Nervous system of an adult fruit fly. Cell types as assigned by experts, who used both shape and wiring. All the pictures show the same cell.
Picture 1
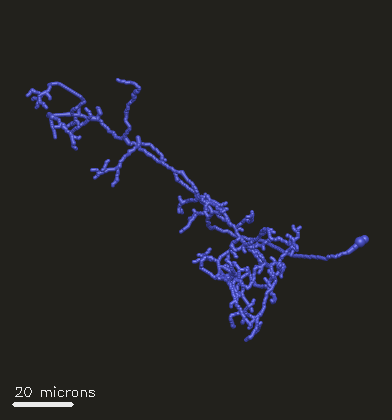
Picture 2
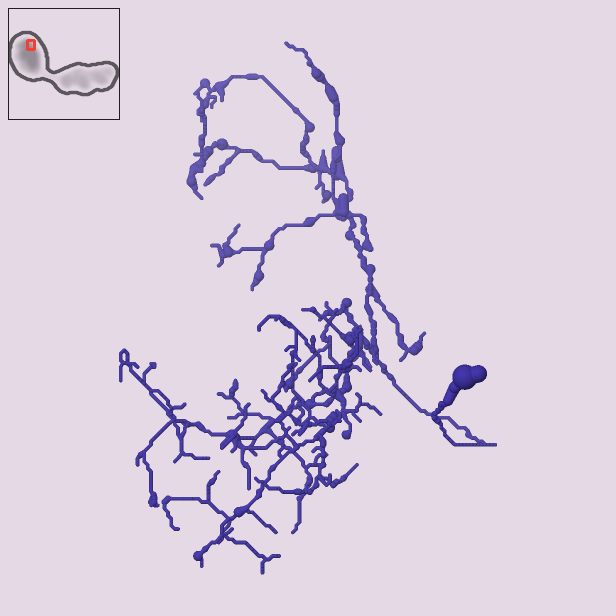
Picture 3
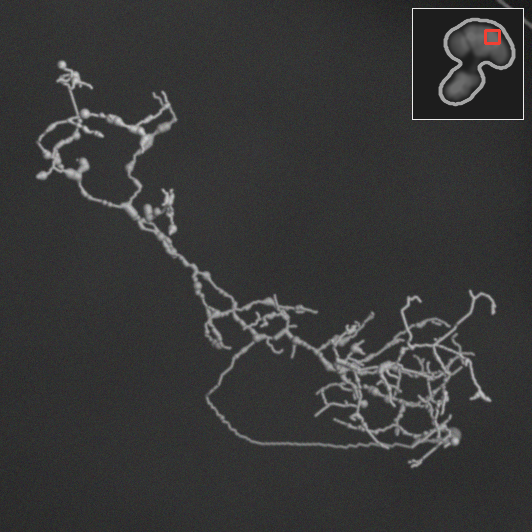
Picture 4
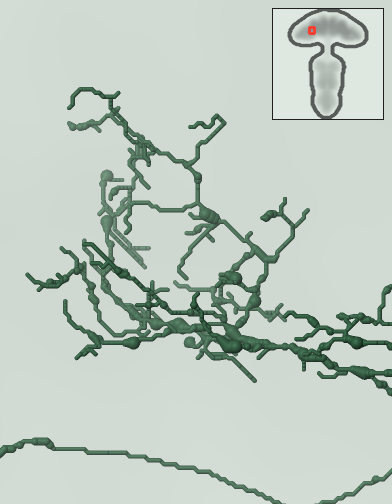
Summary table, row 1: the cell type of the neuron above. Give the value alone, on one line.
LHPV4g2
